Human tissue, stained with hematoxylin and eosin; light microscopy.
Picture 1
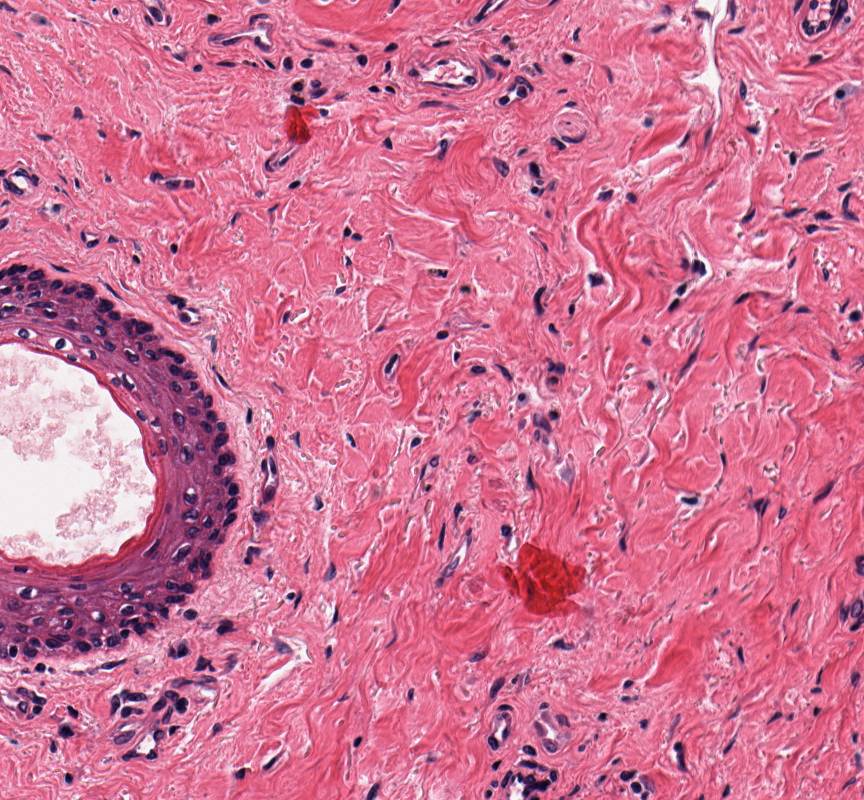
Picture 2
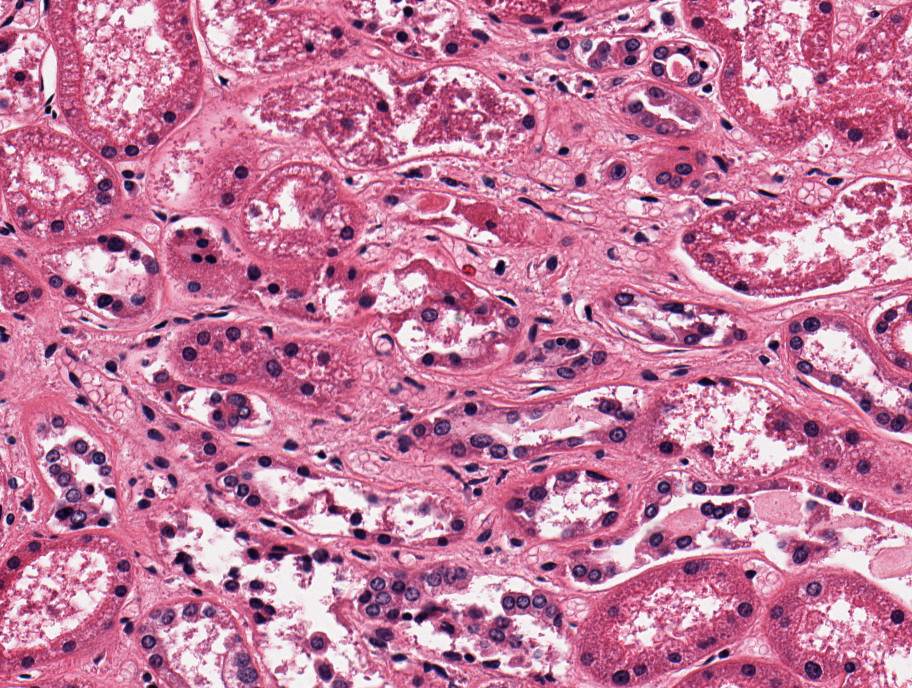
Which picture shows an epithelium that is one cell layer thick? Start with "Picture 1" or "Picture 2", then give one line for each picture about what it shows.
Picture 2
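What picture 1 shows: The wall of the round structure is several cell layers thick with crowded dark purple nuclei.
What picture 2 shows: The tubules are lined by a single layer of cuboidal epithelial cells.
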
